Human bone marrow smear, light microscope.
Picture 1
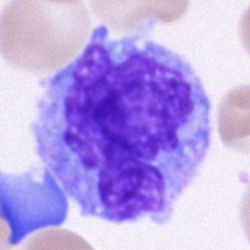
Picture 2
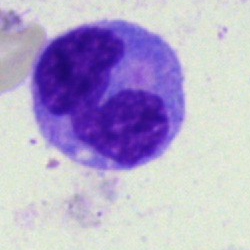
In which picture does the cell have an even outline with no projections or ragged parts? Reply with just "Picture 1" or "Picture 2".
Picture 2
